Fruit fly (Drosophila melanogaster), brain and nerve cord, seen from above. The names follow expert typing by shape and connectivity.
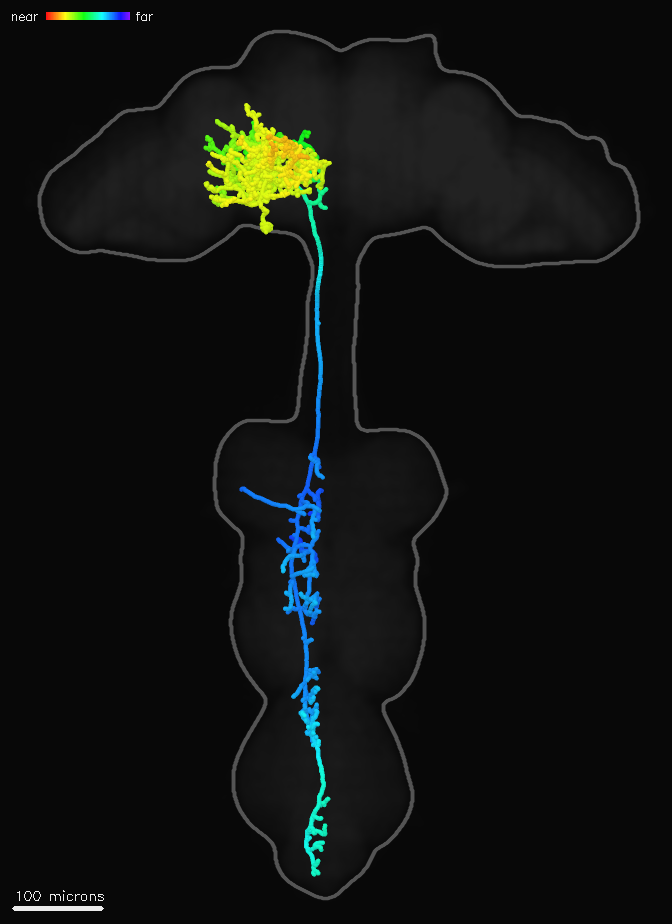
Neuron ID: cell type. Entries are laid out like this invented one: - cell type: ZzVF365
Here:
- cell type: DNpe021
